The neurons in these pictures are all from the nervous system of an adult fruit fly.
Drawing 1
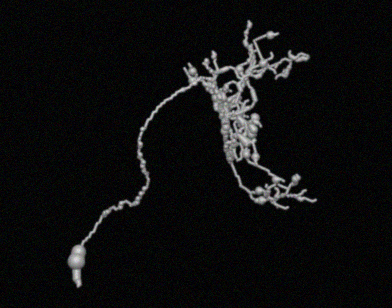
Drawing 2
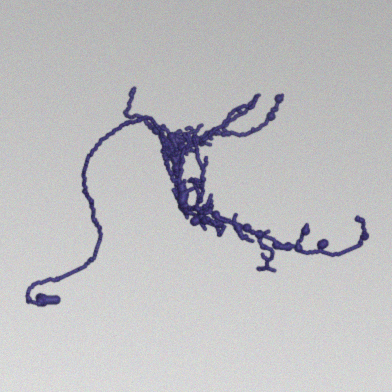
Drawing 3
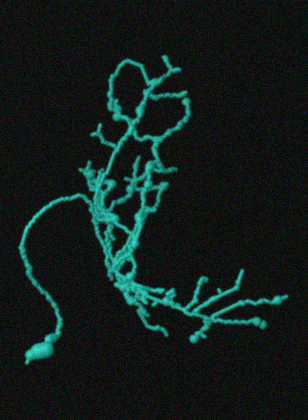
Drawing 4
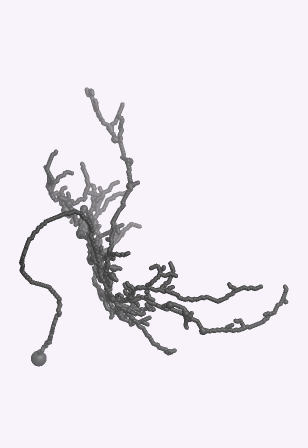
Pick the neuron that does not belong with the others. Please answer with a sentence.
Drawing 1 shows a neuron of another cell type.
